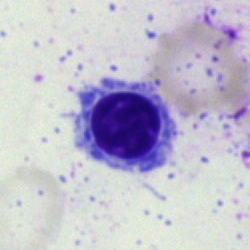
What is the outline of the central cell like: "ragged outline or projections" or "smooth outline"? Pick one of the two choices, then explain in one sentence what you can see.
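Ragged outline or projections. The cell outline is irregular and ragged.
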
